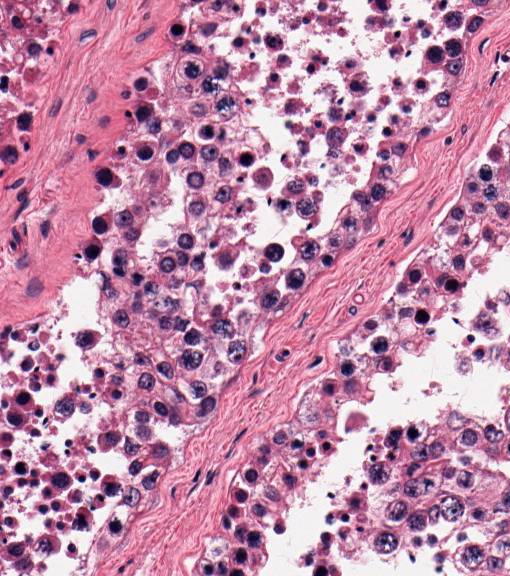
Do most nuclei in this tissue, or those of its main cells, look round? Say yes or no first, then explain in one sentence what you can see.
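Yes. Many of the larger cells have round nuclei with coarse, clumped or thread-like chromatin.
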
